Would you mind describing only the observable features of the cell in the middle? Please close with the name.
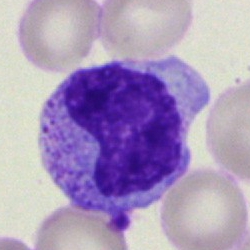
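Look at the cytoplasm first: it's a pale bluish-grey, with fine purple granules scattered through it. Up at the upper right it goes pale and is nearly free of granules. The outline is roughly round, with a bulge at that same upper right spot. That one's a metamyelocyte.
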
